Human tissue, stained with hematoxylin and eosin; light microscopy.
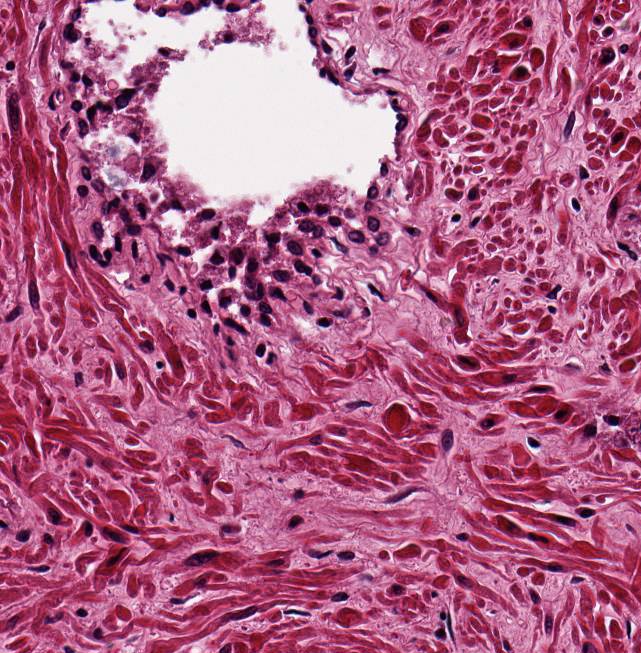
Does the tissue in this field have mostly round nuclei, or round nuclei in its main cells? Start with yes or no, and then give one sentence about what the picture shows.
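No. The nuclei of the spindle cells are elongated.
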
